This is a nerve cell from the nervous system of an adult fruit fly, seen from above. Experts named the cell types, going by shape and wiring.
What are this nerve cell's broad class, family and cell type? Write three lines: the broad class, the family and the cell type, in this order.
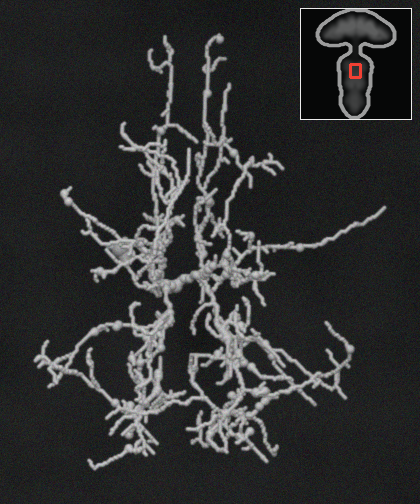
nerve-cord intrinsic neuron
hemilineage 00A
IN00A059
